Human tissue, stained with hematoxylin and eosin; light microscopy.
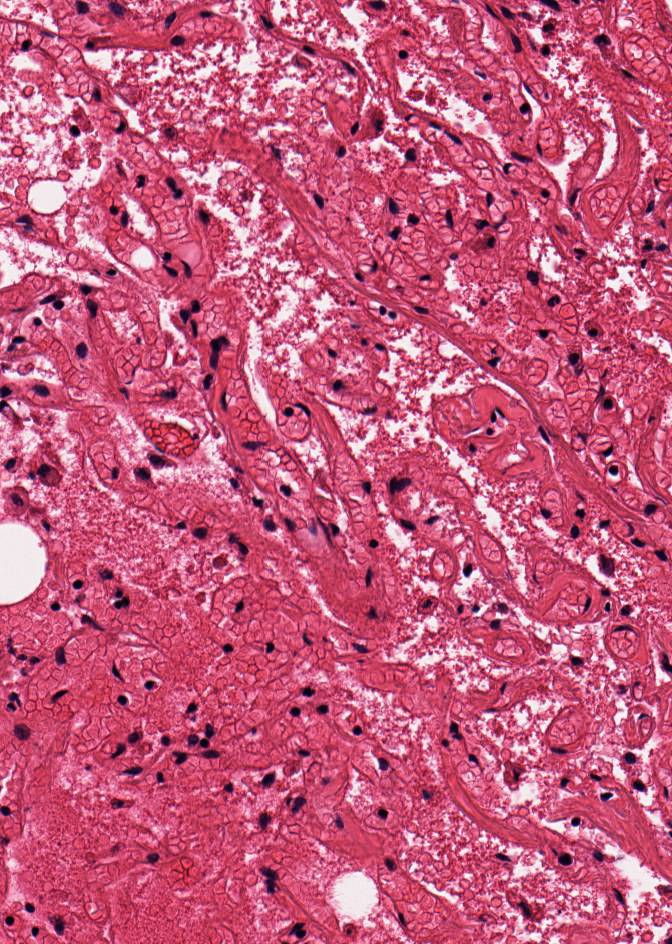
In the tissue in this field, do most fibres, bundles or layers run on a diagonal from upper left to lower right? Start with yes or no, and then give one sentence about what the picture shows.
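Yes. In the upper and right parts of the field, elongated cords of cells run diagonally from upper left to lower right.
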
